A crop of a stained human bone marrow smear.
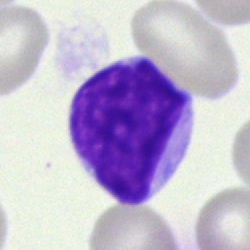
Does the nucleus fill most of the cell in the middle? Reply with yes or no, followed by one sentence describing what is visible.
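Yes. The nucleus is large and fills most of the cell.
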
